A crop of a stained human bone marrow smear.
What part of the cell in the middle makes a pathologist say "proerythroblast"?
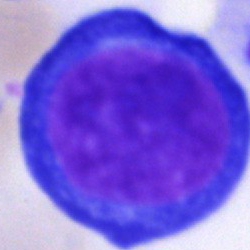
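Going over this proerythroblast, I notice chromatin that is finely textured rather than coarsely clumped. The cytoplasm is a deep blue, and it makes a rim right around the nucleus. Within that rim, next to the nucleus, there is a paler zone.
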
